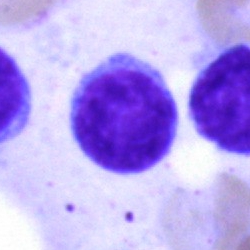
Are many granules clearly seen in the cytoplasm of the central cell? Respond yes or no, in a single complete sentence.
No, the cytoplasm of the cell shows no visible granules.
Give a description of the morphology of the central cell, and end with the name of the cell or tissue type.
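Round cell, smooth outline, no surface projections. Chromatin dark purple, dense throughout the nucleus. Cytoplasm: thin pale blue rim, widest at top. Lymphocyte.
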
